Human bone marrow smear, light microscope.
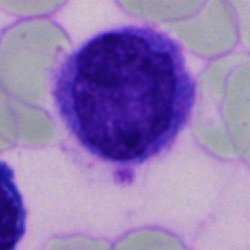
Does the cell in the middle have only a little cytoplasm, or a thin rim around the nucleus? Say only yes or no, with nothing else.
Yes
